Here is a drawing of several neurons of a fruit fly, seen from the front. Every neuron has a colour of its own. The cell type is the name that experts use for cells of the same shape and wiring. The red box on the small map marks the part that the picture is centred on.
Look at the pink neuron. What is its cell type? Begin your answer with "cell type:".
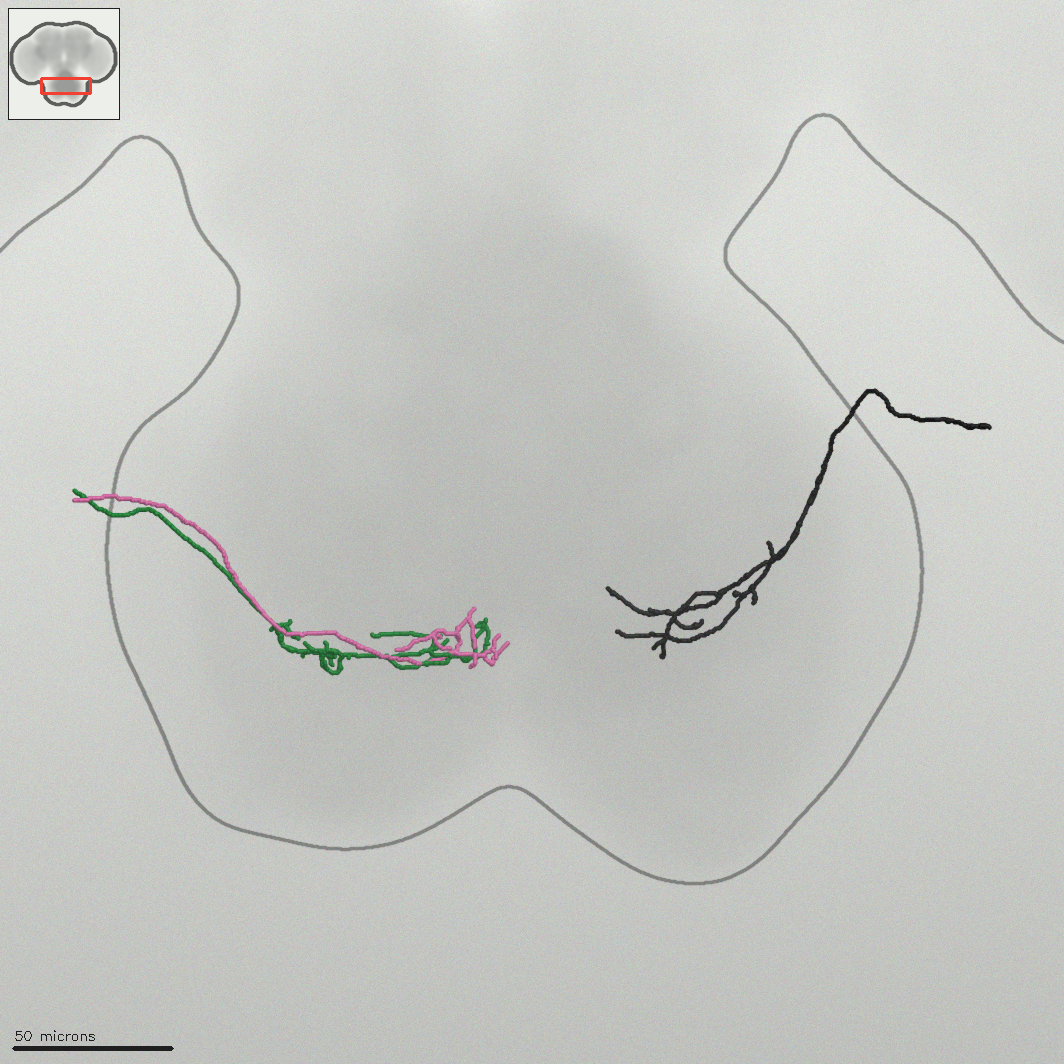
cell type: WG1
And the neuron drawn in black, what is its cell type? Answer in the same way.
cell type: WG2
